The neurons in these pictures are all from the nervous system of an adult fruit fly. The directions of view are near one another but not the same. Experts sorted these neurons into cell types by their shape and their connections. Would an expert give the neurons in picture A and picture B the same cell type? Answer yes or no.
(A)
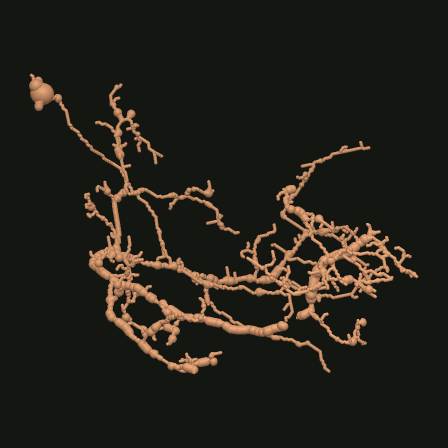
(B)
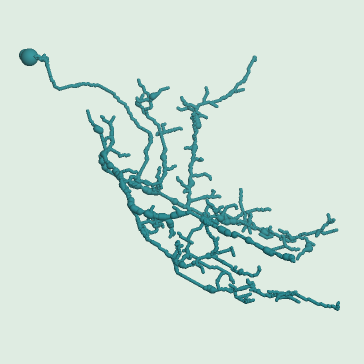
yes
